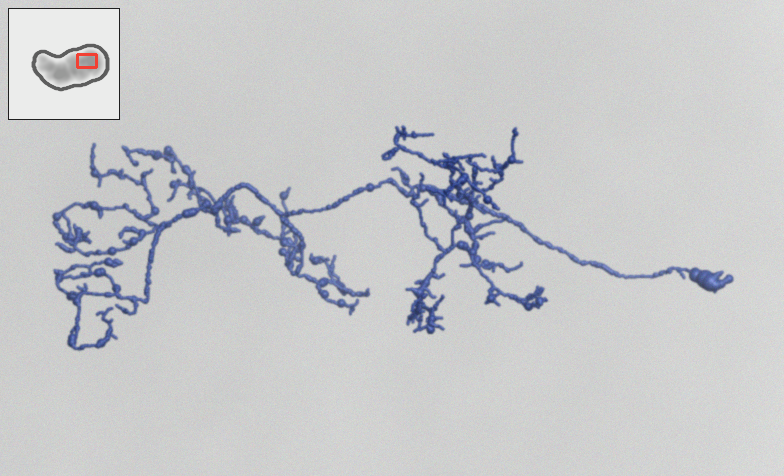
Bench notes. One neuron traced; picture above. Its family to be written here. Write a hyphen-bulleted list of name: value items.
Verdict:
- family: hemilineage AOTUv4_ventral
